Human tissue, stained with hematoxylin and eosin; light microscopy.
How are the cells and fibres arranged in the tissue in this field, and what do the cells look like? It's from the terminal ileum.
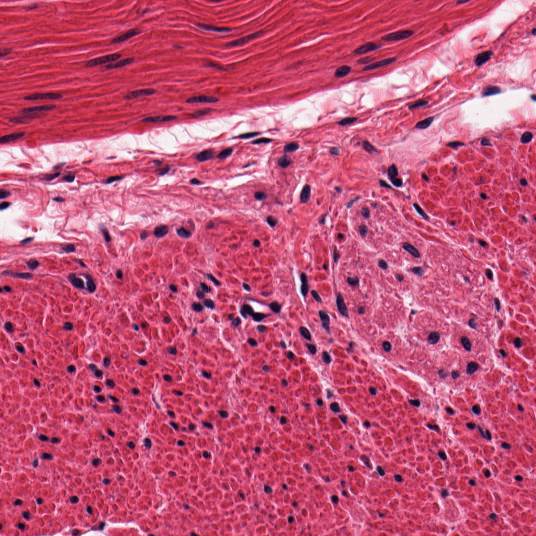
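Top of field: band of muscle cut lengthwise; lower two-thirds: larger mass cut in cross section. Top-band nuclei elongated, cigar-shaped, parallel to fibres. Between the two layers, pale pink loose connective tissue, sending thin septa into the lower mass. No epithelium or glands.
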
